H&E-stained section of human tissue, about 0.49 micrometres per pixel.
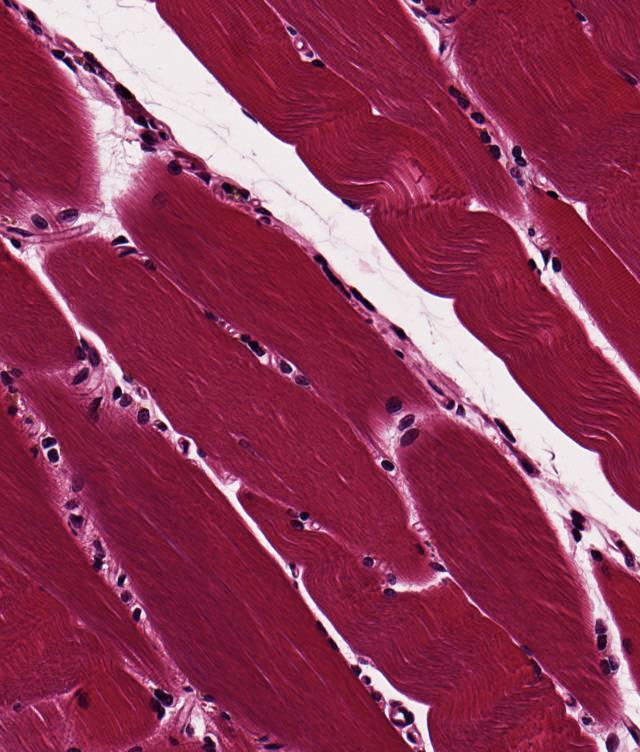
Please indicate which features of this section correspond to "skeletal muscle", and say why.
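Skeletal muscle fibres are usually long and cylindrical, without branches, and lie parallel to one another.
In this section, long parallel muscle fibres cross the field diagonally from upper left to lower right, each running separately with no branching into its neighbours, which fits skeletal muscle. The cytoplasm of the fibres is deep red. Dark oval nuclei lie at the edges of the fibres rather than in their centres.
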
